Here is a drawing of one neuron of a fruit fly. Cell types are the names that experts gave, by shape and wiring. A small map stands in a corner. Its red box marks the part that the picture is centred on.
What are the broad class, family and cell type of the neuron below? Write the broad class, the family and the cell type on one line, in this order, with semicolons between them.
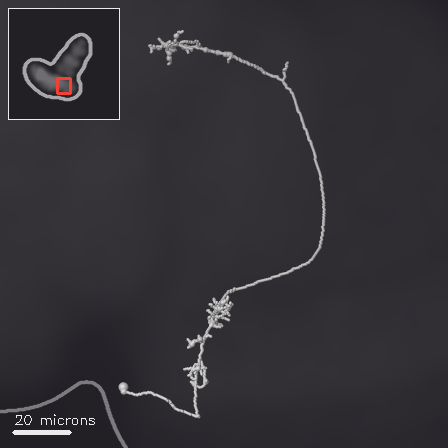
optic-lobe intrinsic neuron; Tm; Tm5Y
